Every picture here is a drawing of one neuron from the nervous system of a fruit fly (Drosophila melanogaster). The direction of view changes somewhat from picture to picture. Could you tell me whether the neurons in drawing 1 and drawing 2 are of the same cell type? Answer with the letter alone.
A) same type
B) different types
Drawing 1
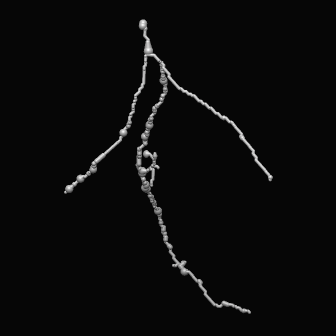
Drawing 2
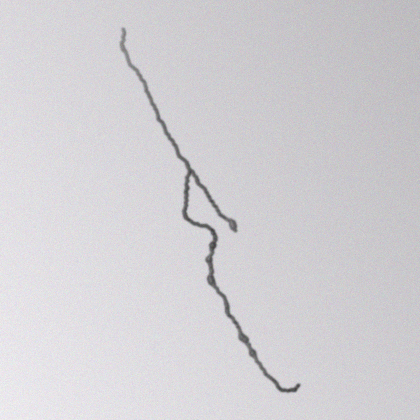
A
